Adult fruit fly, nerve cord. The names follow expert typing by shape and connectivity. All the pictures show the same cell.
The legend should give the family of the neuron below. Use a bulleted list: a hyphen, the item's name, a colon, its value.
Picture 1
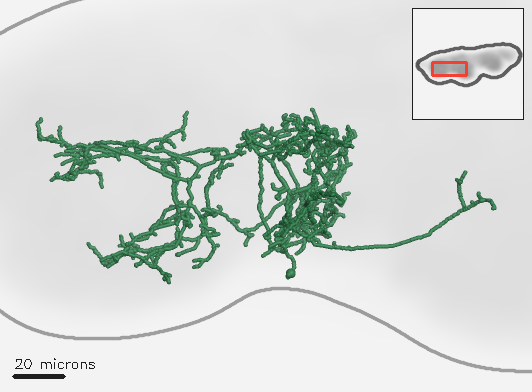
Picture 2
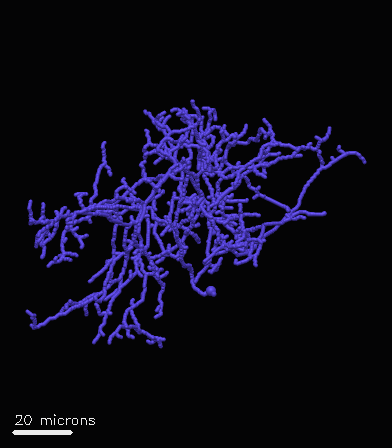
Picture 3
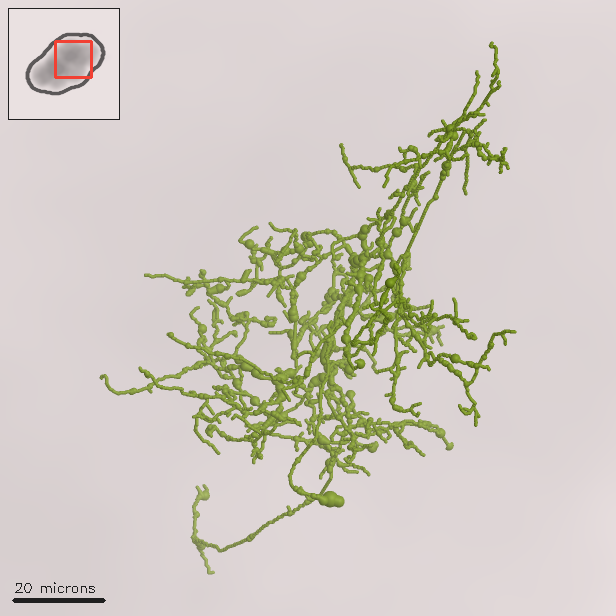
- family: hemilineage 00A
